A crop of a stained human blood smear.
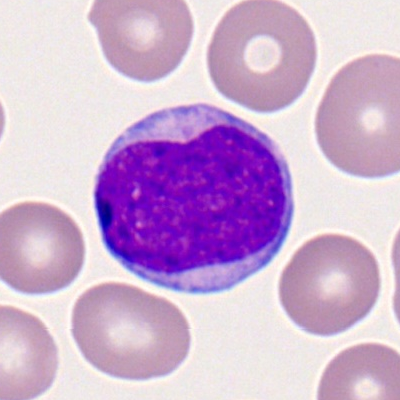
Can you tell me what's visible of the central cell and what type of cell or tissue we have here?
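Most of the cell is filled by its nucleus, in which no nucleoli are visible. The cytoplasm forms only a narrow rim of pale blue and holds no vacuoles. The cell shown is a myeloblast.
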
